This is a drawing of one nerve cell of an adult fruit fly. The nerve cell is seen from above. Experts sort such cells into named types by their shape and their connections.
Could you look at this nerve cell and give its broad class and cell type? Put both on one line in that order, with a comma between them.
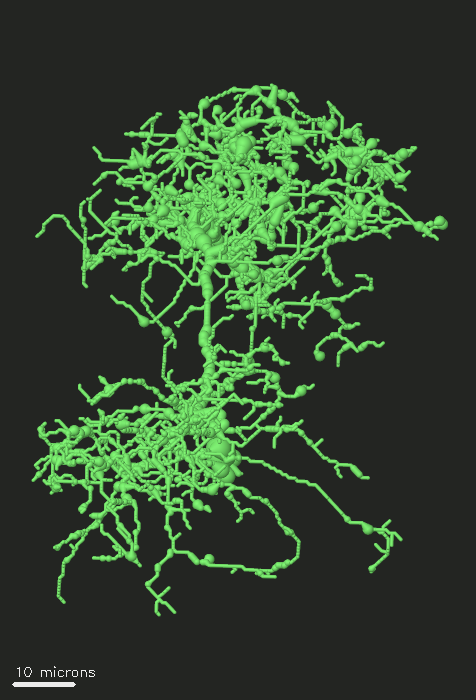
central-brain intrinsic neuron, AVLP343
